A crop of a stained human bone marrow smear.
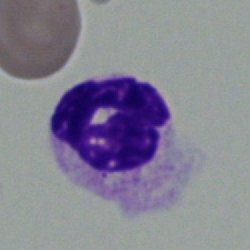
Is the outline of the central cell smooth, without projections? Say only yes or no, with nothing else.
No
